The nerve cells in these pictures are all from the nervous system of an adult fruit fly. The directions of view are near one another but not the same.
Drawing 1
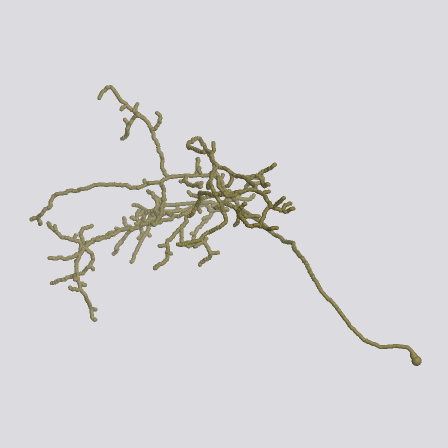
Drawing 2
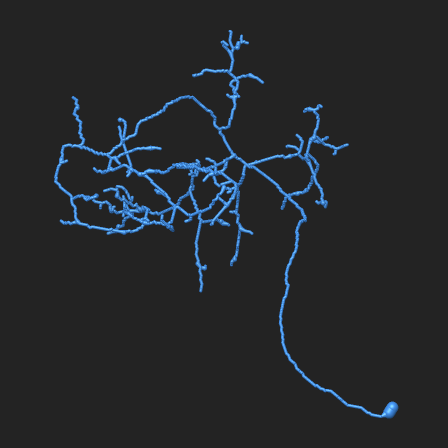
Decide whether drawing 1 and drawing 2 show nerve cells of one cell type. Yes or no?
no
